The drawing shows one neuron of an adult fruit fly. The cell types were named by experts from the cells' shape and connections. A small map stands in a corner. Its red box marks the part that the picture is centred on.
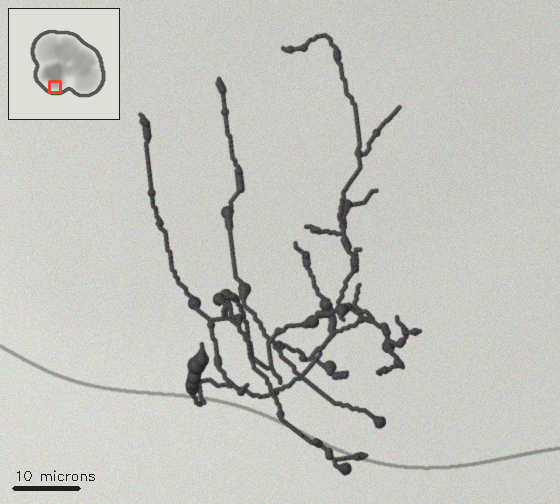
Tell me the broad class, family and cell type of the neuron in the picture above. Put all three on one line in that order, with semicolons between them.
nerve-cord intrinsic neuron; hemilineage 01B; IN01B085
